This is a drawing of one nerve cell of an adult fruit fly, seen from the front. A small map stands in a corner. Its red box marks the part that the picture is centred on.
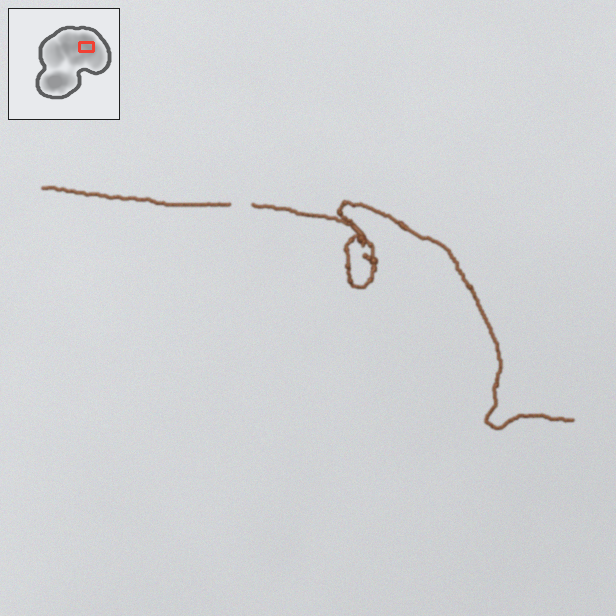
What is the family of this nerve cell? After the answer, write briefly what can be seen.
The name of its family is class olfactory. Its broad class is sensory neuron entering the brain. The drawing shows no cell body. It has a dozen or fewer branch ends.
